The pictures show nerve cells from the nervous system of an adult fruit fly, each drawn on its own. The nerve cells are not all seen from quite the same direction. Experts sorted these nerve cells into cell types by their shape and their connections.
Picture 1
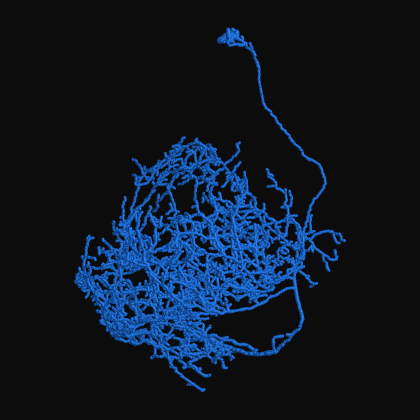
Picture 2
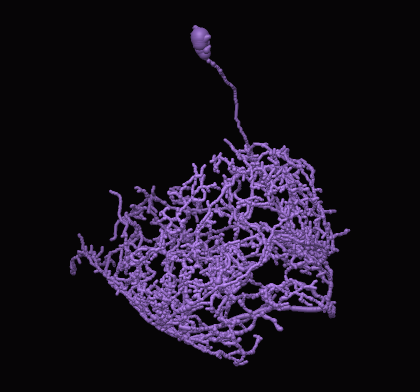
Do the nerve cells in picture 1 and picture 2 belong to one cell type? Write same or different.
same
